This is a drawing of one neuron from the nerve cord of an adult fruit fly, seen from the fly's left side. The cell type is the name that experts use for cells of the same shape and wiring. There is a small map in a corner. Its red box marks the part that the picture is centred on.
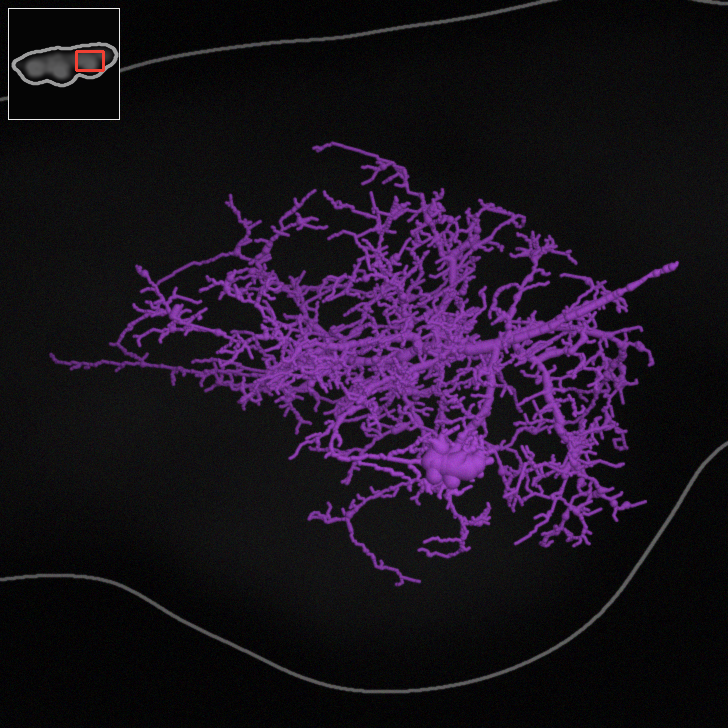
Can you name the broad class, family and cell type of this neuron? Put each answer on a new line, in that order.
motor neuron of the nerve cord
MNhl
MNhl02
